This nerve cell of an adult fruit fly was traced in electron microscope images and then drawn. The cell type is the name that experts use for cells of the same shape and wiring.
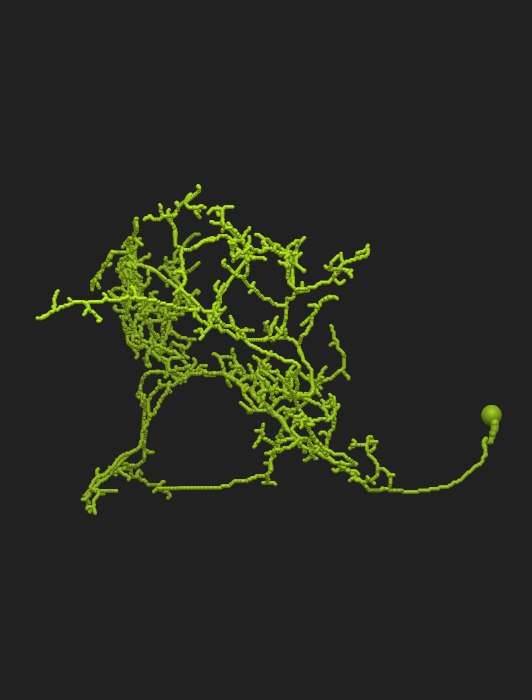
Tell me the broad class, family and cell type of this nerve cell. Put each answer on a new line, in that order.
central-brain intrinsic neuron
hemilineage SLPpl2
SMP579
